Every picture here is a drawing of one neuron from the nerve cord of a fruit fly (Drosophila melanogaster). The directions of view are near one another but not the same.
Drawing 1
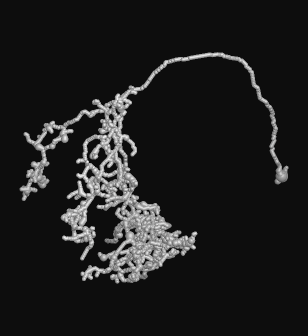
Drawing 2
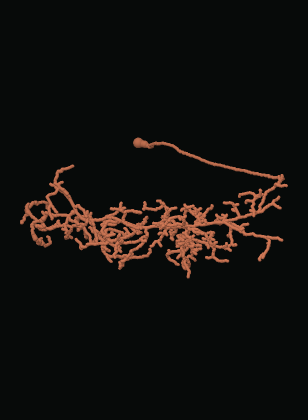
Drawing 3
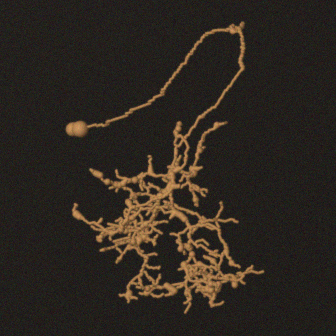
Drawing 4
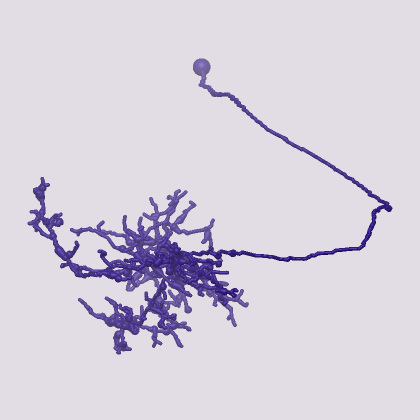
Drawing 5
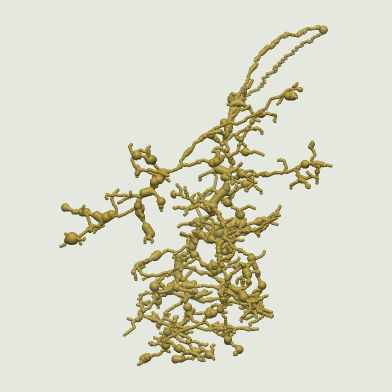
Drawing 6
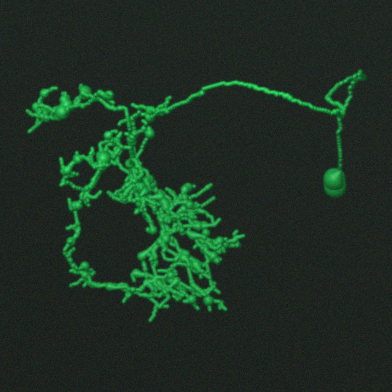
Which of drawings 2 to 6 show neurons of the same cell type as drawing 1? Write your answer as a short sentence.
Drawing 3, drawing 4, drawing 5 and drawing 6 are of the same cell type.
